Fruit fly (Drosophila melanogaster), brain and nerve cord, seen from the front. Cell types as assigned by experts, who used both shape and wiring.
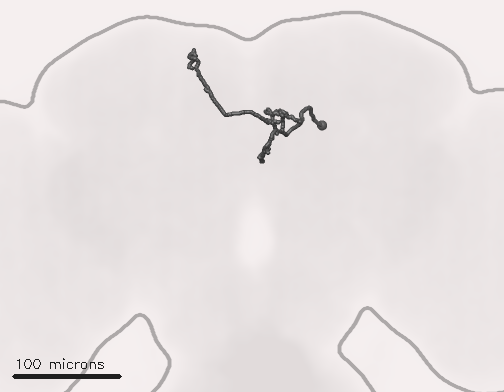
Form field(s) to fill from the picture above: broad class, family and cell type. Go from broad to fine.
central-brain intrinsic neuron; class CX; FS3_d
